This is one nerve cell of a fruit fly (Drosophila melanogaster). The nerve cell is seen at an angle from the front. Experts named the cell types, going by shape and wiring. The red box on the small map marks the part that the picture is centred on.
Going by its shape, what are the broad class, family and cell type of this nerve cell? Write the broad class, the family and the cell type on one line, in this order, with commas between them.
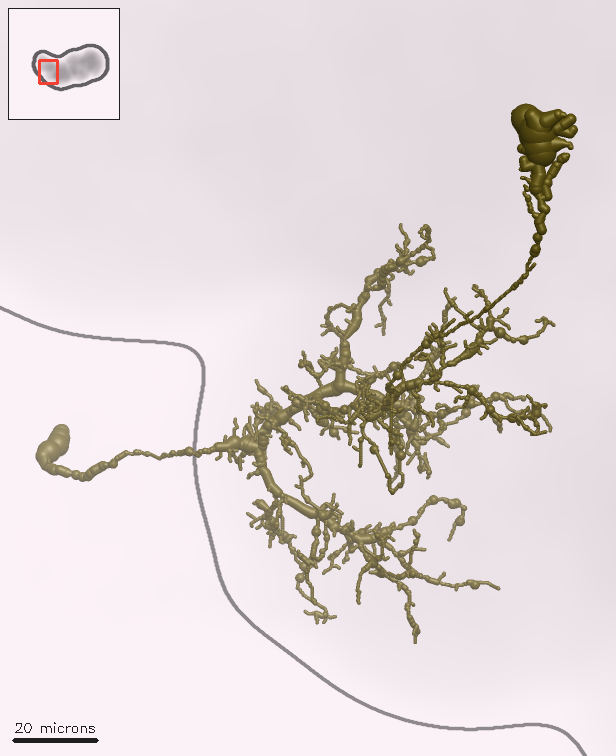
motor neuron of the nerve cord, hemilineage 17X, Tergotr. MN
